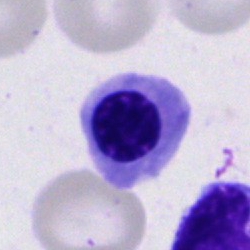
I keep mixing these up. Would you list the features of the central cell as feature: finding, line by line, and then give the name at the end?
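Colour: the cytoplasm's a pale lilac-blue
Widest band: cytoplasm, over on the right side of the nucleus
Granules: none in the cytoplasm
Outline: irregular, a bit angular
What it is: erythroblast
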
